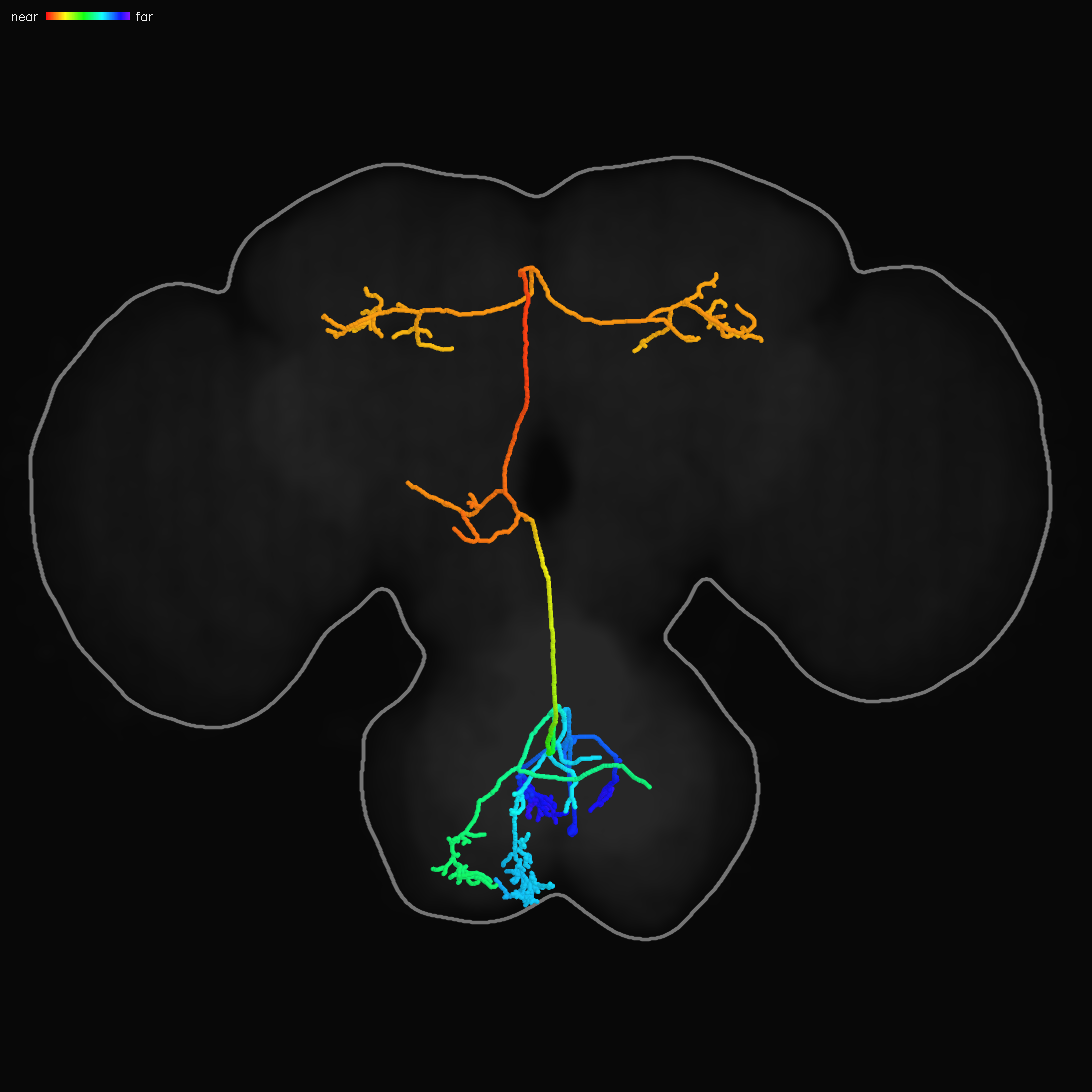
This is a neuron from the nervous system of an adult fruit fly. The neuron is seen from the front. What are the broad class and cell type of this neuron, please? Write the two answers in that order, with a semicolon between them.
ascending neuron; ANXXX127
